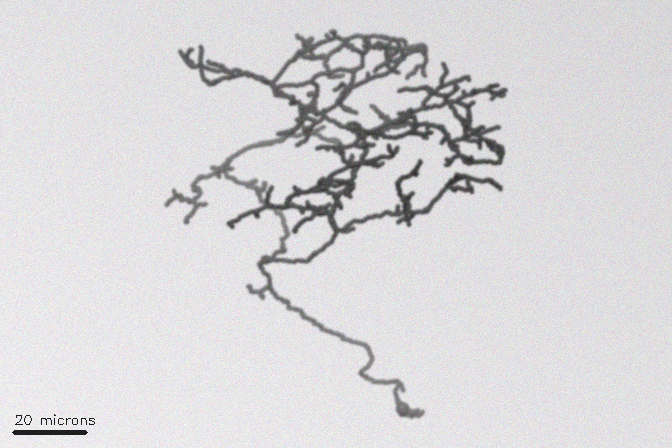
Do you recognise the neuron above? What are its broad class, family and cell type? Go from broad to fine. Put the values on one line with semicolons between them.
nerve-cord intrinsic neuron; hemilineage 16B; IN16B053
